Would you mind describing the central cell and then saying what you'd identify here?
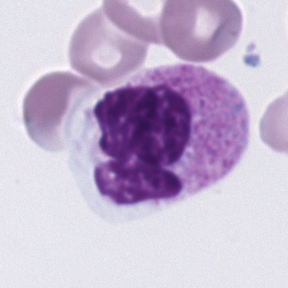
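Start with where the nucleus sits: toward the left side of the cell. Notice the deep cleft on its left side, dividing the nucleus into a larger upper part and a smaller lower part. Now look to the right, where most of the cytoplasm lies, pinkish-lilac in colour. Fine pink-purple granules fill the cytoplasm on that right side. So this is a segmented neutrophil.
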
